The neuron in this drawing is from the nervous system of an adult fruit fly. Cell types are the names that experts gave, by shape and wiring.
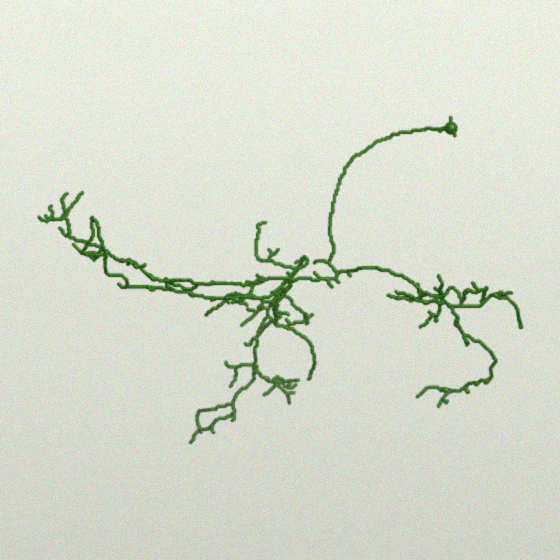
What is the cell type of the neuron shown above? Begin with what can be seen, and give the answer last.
The cell body can be seen at the upper right of the picture. The picture shows dozens of branch ends. It is a central-brain intrinsic neuron. It is of cell type CB2954.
